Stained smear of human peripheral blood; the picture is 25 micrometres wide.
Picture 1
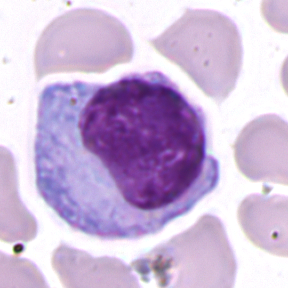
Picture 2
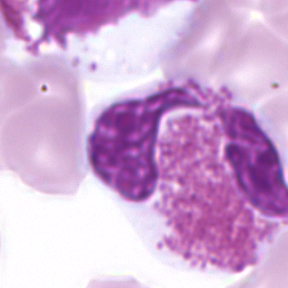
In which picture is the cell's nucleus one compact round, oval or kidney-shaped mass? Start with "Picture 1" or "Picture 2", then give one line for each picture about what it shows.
Picture 1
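In picture 1: The nucleus is a rounded oval lying off-centre towards the right side of the cell.
In picture 2: The nucleus has two lobes, one on the left side of the cell and one on the right.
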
